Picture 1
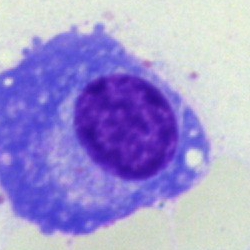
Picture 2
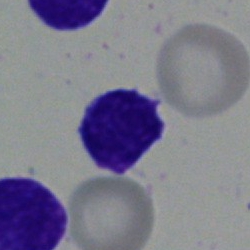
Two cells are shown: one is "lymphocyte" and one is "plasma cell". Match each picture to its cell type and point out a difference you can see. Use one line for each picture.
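In picture 1 we see a plasma cell: The cytoplasm is abundant and covers a larger area than the nucleus.
In picture 2 we see a lymphocyte: No distinct rim of cytoplasm can be seen around the nucleus.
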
